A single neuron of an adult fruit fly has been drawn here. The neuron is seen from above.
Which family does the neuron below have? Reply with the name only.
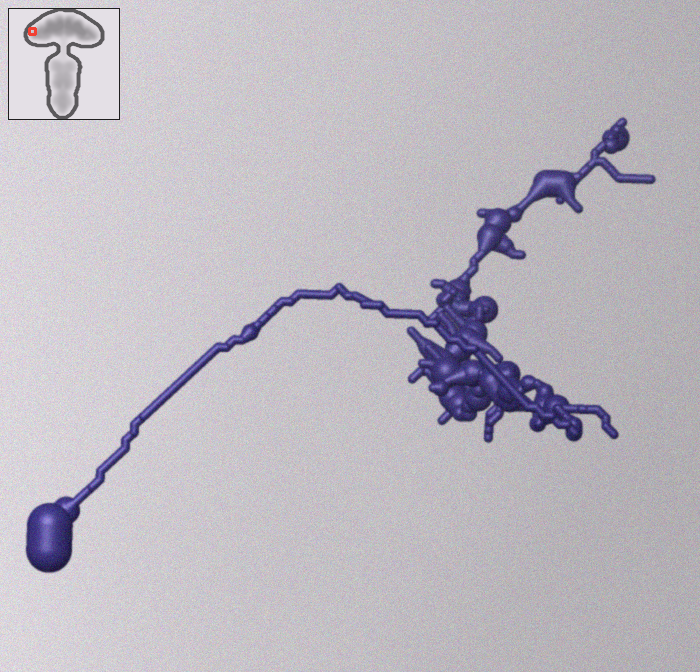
Dm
